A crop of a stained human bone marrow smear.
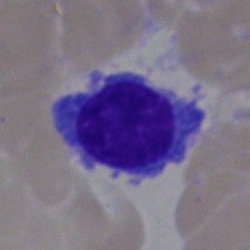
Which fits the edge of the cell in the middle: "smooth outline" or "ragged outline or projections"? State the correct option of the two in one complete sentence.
The edge of this cell is rough.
